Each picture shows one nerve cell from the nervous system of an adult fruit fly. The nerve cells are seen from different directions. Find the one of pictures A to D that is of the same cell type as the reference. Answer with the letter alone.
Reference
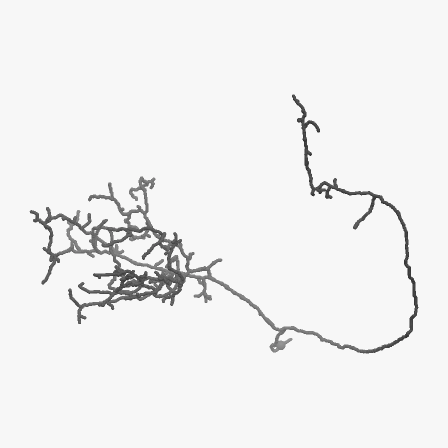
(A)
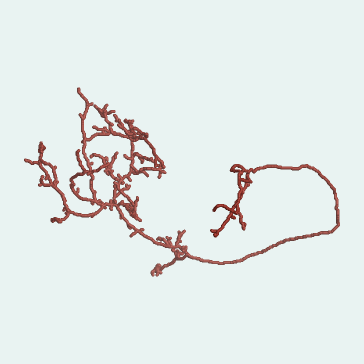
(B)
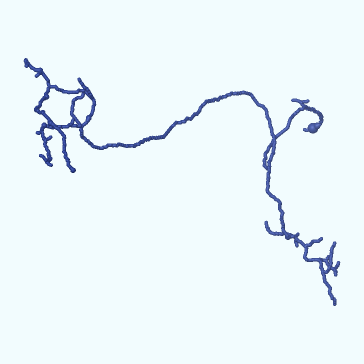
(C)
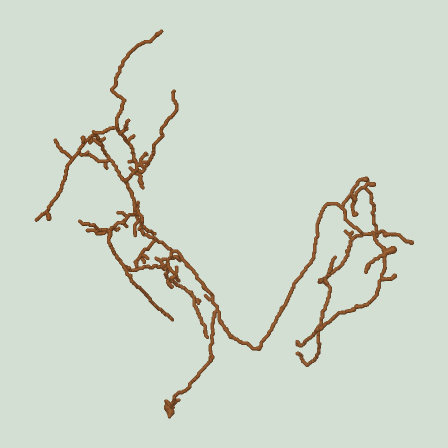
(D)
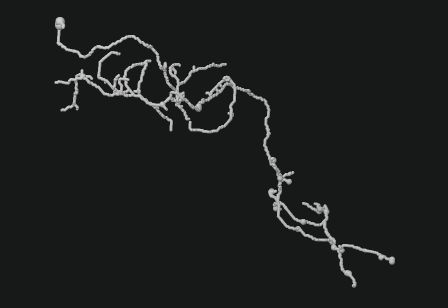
A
